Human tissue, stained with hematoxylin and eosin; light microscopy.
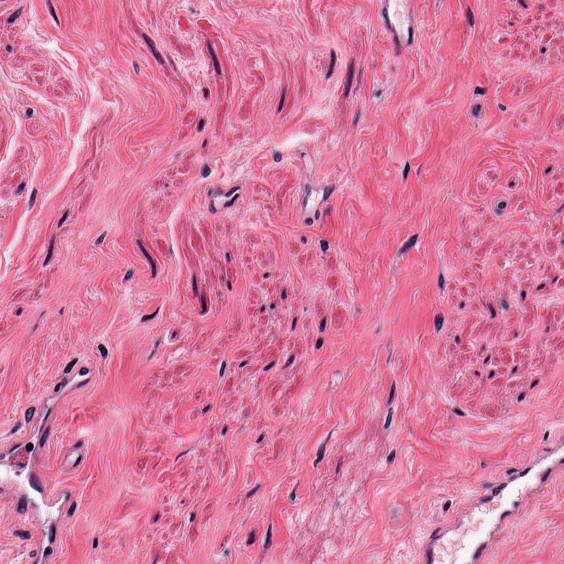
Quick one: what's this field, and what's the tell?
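Dense connective tissue fills almost the entire field. Its strongly eosinophilic collagen fibres are densely packed and wavy, running in varying directions and interlacing.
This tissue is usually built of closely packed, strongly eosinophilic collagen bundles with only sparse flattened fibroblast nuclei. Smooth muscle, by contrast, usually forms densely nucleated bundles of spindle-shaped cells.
Here collagen fibres, not such cells, fill the field. Rounded clusters of small cells with small round nuclei in pink cytoplasm sit in the right middle, and narrow white slit-like spaces lie at the bottom right corner and along the left edge.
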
